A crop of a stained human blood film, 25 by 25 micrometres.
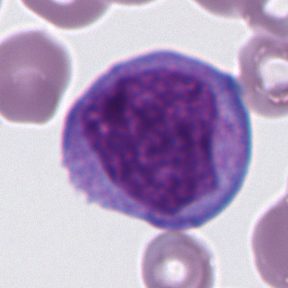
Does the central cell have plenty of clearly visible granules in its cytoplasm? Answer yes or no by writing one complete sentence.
No, no granules can be seen in the cytoplasm of this cell.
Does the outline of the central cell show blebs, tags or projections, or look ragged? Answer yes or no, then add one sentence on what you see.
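Yes. The lower-left edge of the cell looks slightly frayed.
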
